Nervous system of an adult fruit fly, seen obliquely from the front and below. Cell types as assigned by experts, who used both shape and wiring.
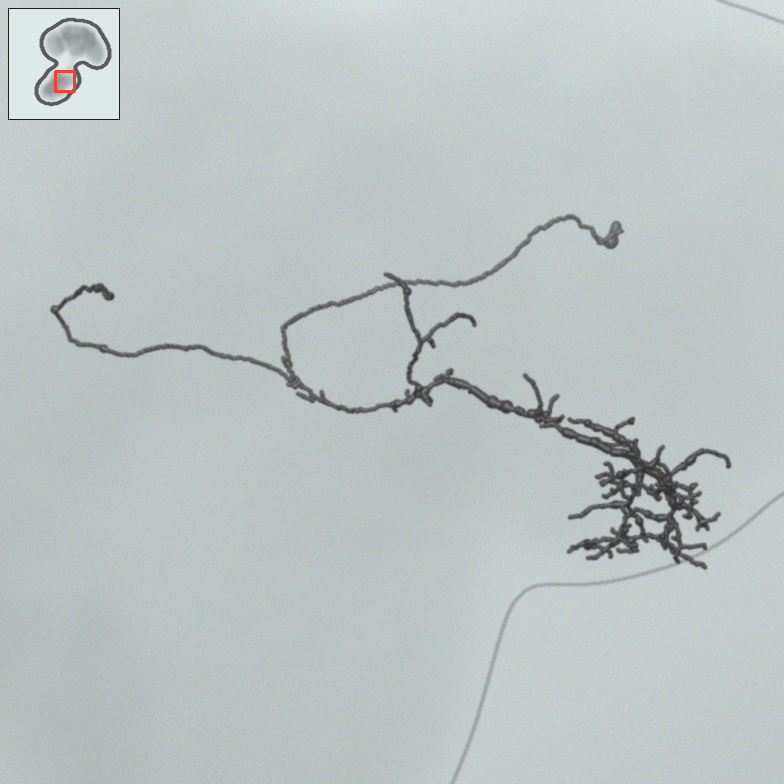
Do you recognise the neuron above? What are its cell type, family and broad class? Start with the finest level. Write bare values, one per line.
IN23B048
hemilineage 23B
nerve-cord intrinsic neuron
